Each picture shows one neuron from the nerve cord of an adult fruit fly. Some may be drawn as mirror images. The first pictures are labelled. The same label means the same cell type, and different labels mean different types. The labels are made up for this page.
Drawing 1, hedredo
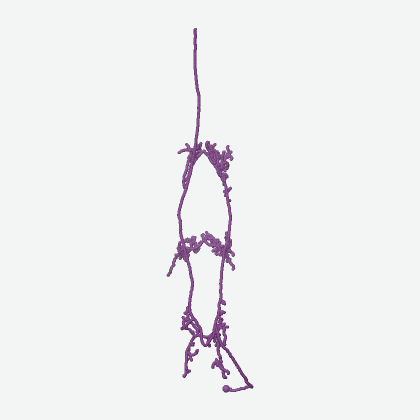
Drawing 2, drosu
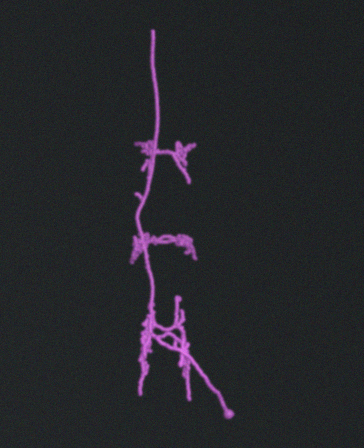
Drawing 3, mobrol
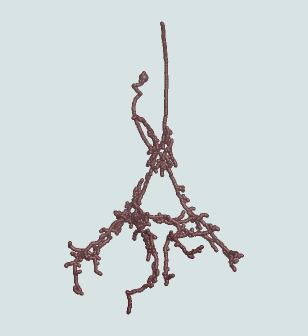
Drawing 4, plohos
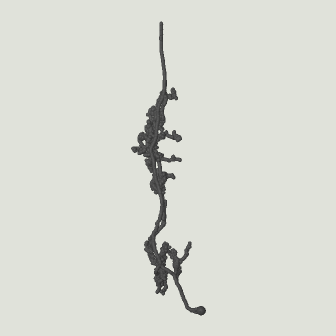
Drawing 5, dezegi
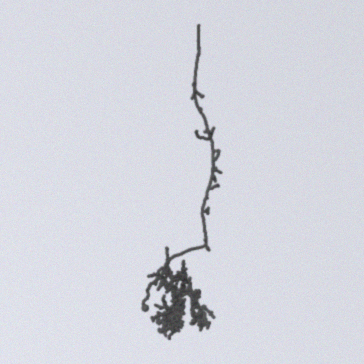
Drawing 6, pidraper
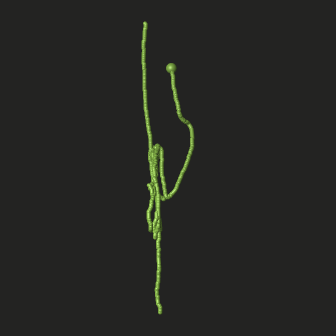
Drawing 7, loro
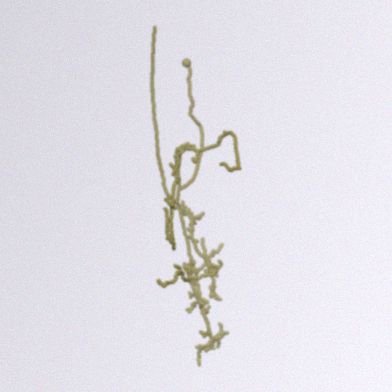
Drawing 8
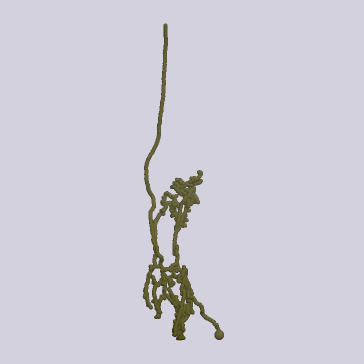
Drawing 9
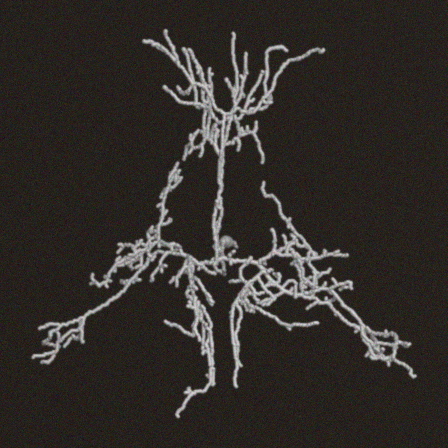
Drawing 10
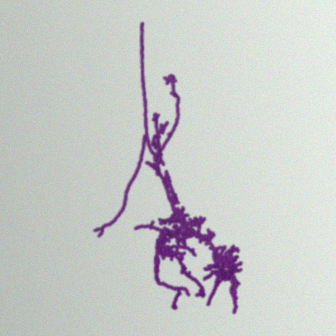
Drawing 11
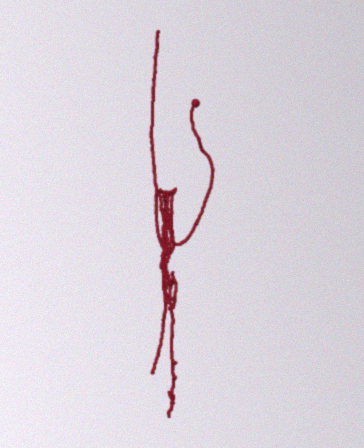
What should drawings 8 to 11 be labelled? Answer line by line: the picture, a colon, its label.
8: plohos
9: mobrol
10: mobrol
11: pidraper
